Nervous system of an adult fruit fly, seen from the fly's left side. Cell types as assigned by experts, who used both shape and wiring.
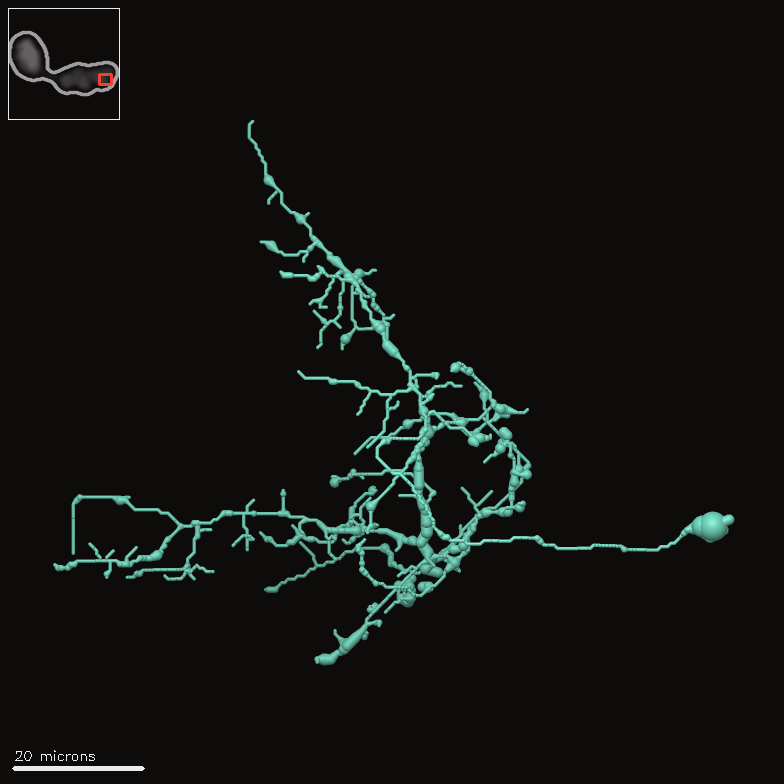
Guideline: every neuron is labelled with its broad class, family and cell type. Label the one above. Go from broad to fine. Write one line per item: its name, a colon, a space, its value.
broad class: nerve-cord intrinsic neuron
family: hemilineage 01B
cell type: IN01B016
